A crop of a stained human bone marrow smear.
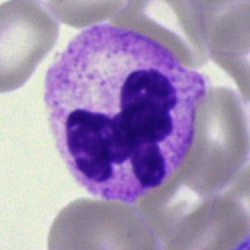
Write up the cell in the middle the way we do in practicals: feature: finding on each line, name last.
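Chromatin: dense, dark purple and clumped, as I see it
Nucleoli: none I can see in the nucleus
Cytoplasm: abundant and pale lilac, I note
Vacuoles: no distinct ones in the cytoplasm
Name: so, a segmented neutrophil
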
